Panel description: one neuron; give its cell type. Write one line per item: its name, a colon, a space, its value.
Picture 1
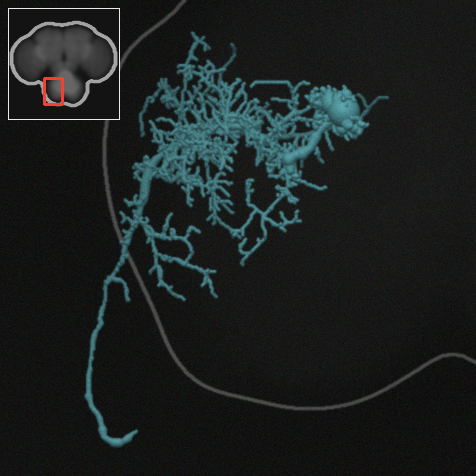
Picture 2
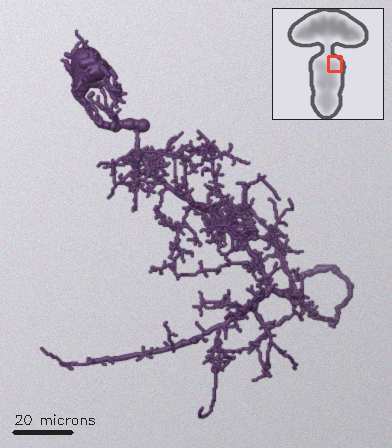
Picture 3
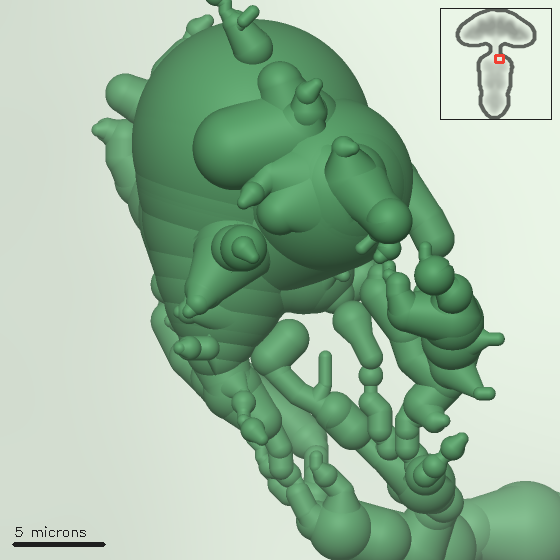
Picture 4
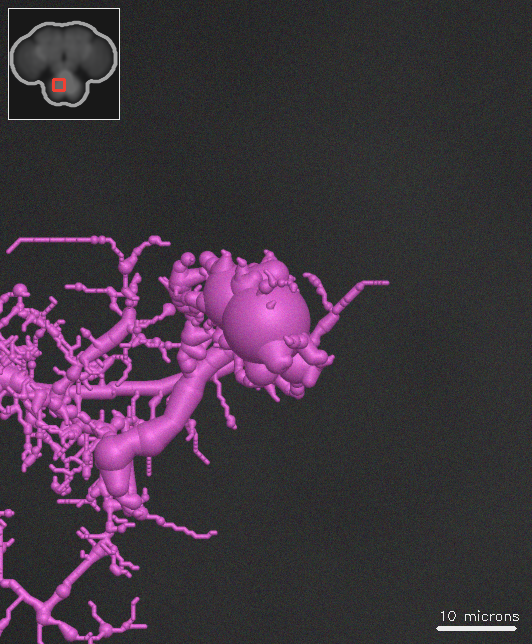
cell type: Ti extensor MN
